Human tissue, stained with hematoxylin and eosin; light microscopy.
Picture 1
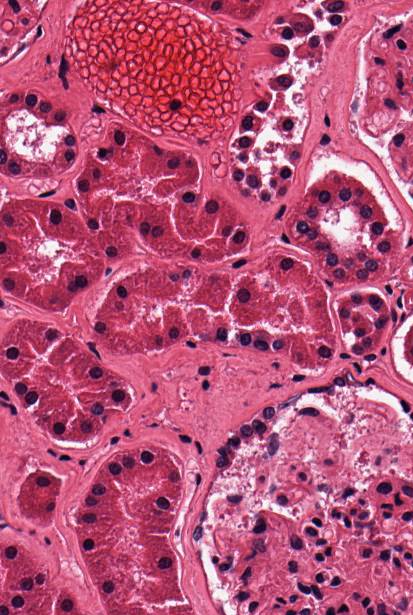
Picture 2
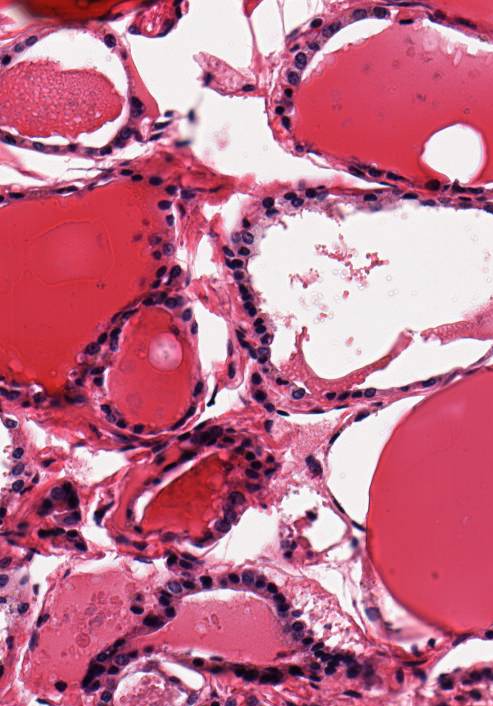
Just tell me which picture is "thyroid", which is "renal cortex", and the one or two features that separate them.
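Picture 1 is renal cortex; picture 2 is thyroid. Units: picture 1 has closely set cross-sections of tubules with narrow bands of stroma between them; picture 2 has closely packed rounded follicles of widely varying size, with only scant delicate pink connective tissue between them. Lining: in picture 1, cuboidal to low columnar cells with strongly eosinophilic, finely granular cytoplasm and round, dark-staining nuclei; in picture 2, a single layer of flattened to low cuboidal epithelial cells. Lumens: in picture 1, several on the left and right hold pale, wispy pink material; in picture 2, most are filled with homogeneous pink colloid.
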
